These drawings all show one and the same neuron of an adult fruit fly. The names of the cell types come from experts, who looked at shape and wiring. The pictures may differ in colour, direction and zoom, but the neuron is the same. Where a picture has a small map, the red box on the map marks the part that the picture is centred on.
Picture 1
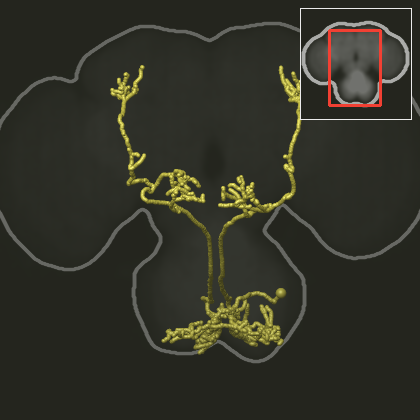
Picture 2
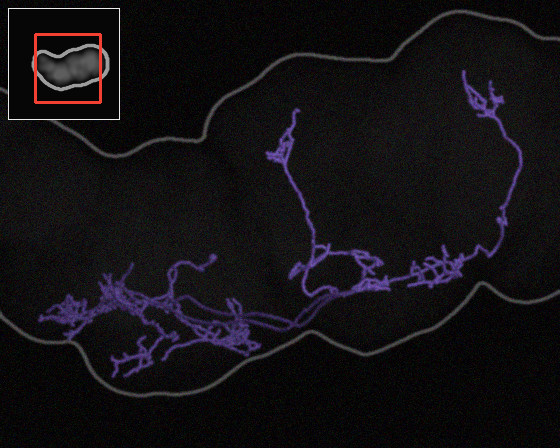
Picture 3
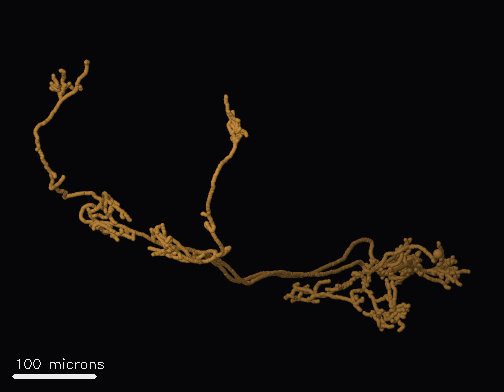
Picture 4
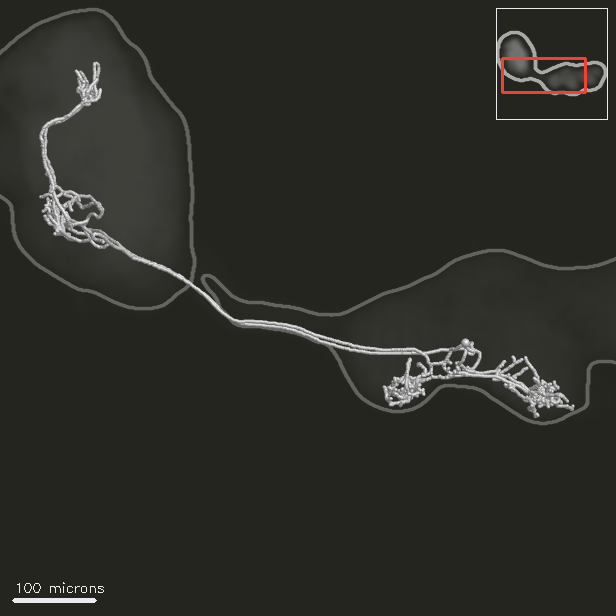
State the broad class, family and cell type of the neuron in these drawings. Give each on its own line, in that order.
ascending neuron
hemilineage 09B
AN09B031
